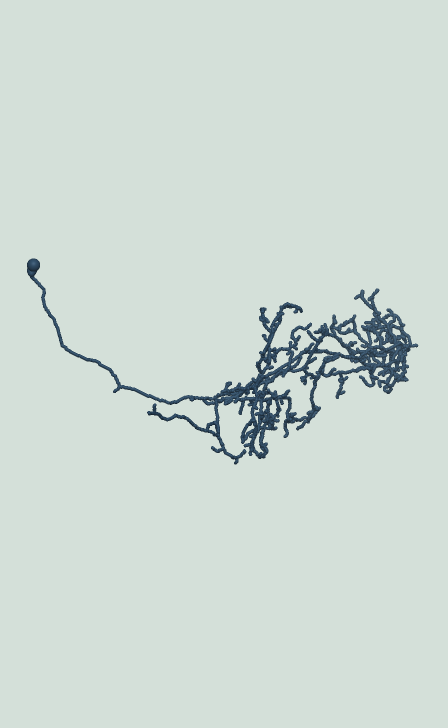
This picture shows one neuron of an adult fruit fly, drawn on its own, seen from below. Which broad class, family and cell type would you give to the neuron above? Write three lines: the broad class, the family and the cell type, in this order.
central-brain intrinsic neuron
hemilineage DM5_ventral
LAL185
